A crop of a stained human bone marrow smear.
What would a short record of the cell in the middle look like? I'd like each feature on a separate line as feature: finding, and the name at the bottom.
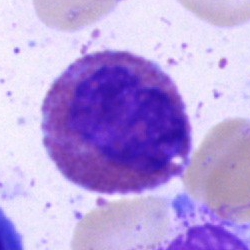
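Chromatin: dark purple, somewhat clumped rather than smooth
Nucleus: off-centre, pushed toward the upper right
Cytoplasm: pinkish-purple, crowded with fine granules
Widest band: along the lower left side of the cell
Cell: eosinophil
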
